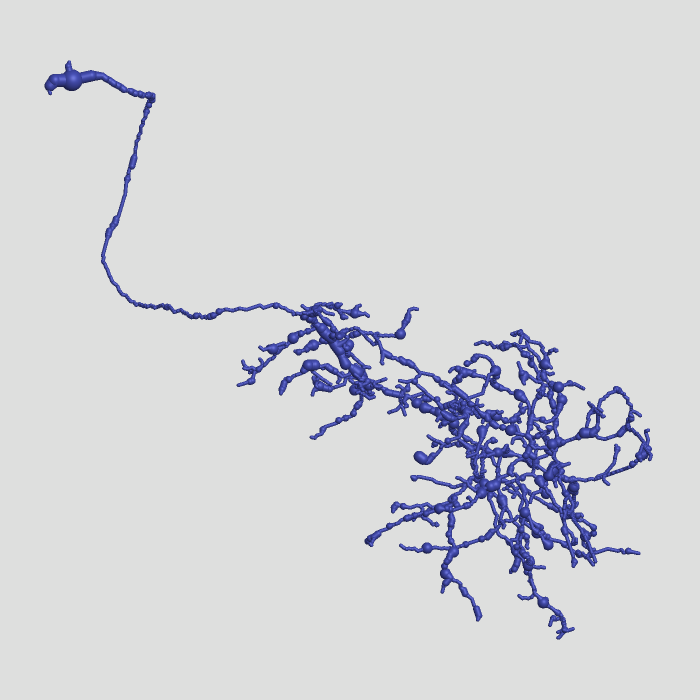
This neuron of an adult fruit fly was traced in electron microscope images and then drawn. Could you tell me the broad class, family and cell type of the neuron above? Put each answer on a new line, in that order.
central-brain intrinsic neuron
hemilineage VLPp&l1_anterior
CB2251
